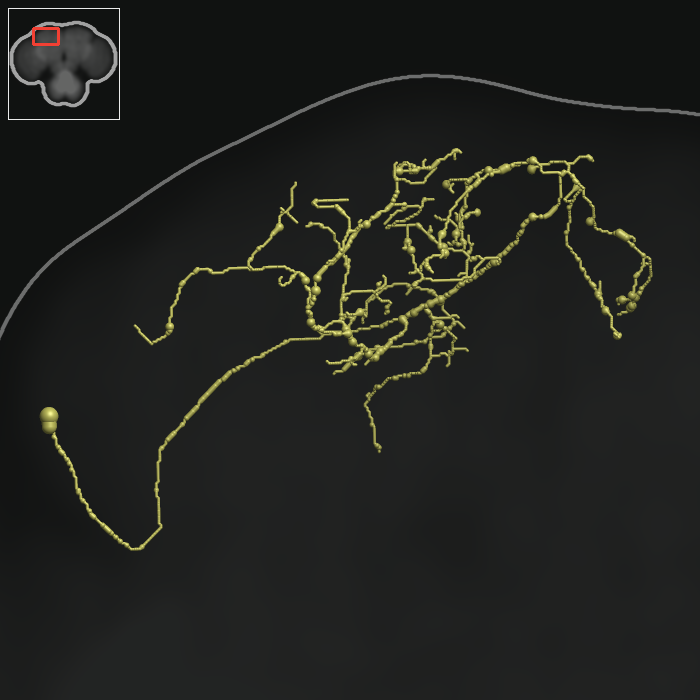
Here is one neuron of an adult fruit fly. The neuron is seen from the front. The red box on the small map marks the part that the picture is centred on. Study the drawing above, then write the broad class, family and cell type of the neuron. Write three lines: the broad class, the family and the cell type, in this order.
central-brain intrinsic neuron
hemilineage SIPa1_ventral
SLP101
